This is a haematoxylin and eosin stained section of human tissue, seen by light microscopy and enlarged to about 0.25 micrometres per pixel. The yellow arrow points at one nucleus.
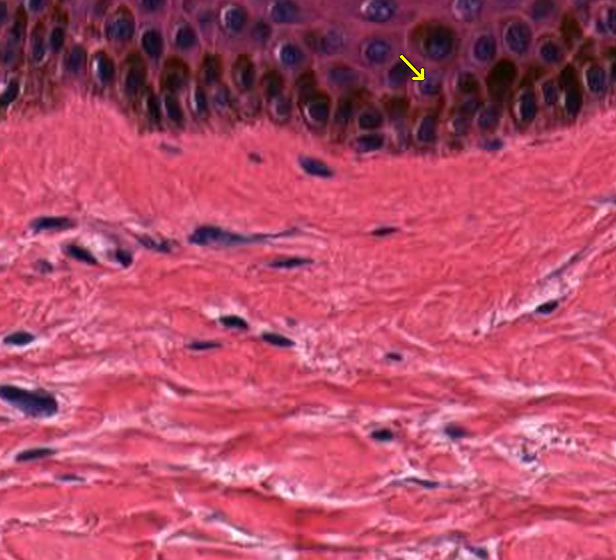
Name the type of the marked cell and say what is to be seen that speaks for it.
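The marked nucleus belongs to a keratinocyte. The nucleus is round and about the same size as the nuclei of the cells around it. The nucleus is mid purple, paler than the brown-capped nuclei of the cells just below it.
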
